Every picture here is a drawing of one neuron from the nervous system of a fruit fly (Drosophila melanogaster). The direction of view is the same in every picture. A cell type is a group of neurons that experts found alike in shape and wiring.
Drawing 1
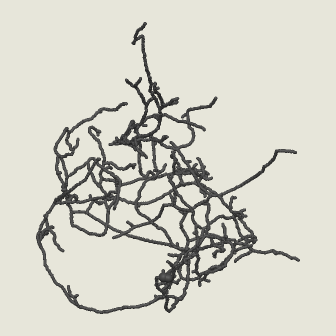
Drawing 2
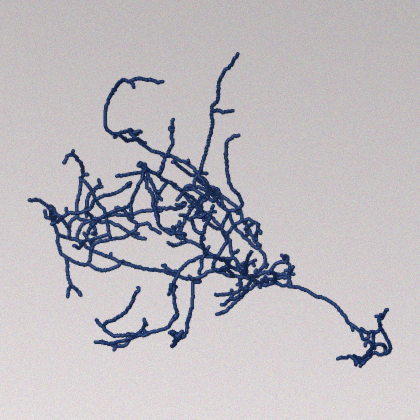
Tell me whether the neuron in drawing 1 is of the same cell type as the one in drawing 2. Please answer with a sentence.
They are of different cell types.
